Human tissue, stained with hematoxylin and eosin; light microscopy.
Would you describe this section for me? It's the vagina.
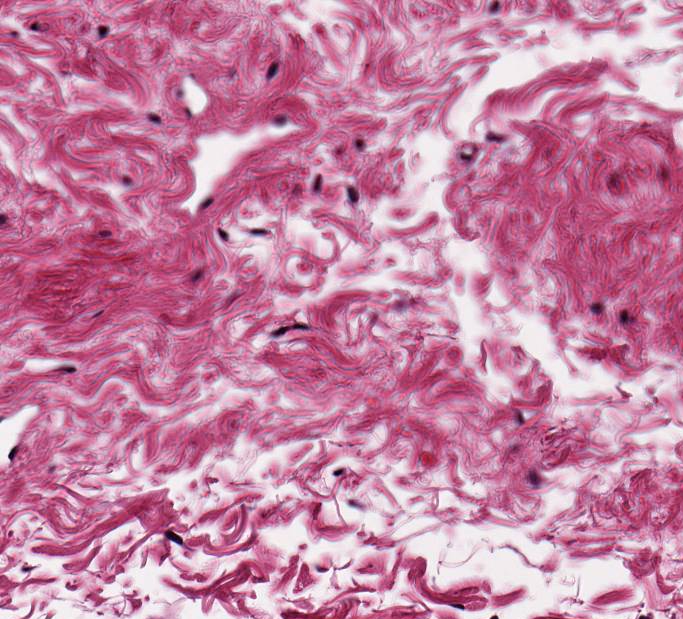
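First, composition: collagen bundles throughout, no epithelium anywhere. Next, orientation: the bundles are wavy and run in many directions. Packing: wide white gaps part them near the bottom edge; higher up they are densely packed. Nuclei: few, small, dark, scattered singly.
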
